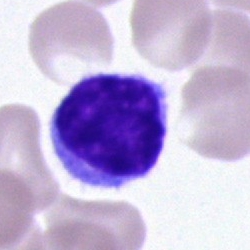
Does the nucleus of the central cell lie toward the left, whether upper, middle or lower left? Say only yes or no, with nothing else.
No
